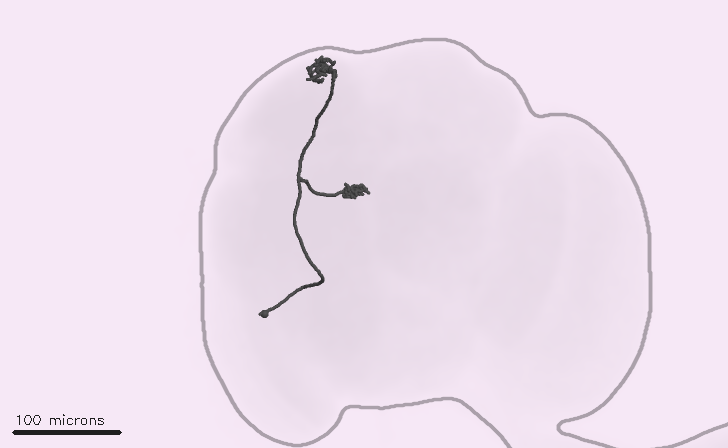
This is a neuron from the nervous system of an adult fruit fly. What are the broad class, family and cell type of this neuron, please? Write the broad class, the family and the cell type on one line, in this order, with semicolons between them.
central-brain intrinsic neuron; hemilineage LALv1_dorsal; SA3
